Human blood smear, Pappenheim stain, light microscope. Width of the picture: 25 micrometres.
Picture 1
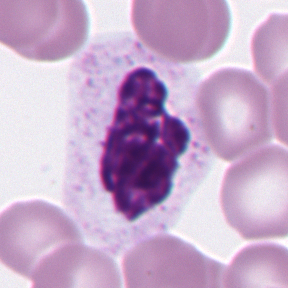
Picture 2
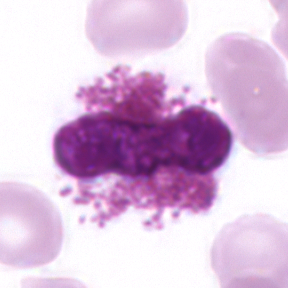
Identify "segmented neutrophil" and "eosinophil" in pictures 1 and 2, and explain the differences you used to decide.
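Of the two, the eosinophil is in picture 2 and the segmented neutrophil in picture 1. The segmented neutrophil has an irregular, somewhat angular outline. The eosinophil has no smooth edge, and loose granules are scattered around its border. The eosinophil's granules are coarse and individually distinguishable; the segmented neutrophil's granules do not cover or hide the nucleus.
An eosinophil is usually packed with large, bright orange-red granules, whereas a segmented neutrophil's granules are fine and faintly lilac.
The segmented neutrophil has a broad rim of very pale, almost colourless cytoplasm around its nucleus. The eosinophil's nucleus is elongated, stretches horizontally across the cell and is stained dense dark purple throughout. The segmented neutrophil's chromatin is likewise dark purple and densely clumped. Neither nucleus shows nucleoli, and the eosinophil has no visible vacuoles.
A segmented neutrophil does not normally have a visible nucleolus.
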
